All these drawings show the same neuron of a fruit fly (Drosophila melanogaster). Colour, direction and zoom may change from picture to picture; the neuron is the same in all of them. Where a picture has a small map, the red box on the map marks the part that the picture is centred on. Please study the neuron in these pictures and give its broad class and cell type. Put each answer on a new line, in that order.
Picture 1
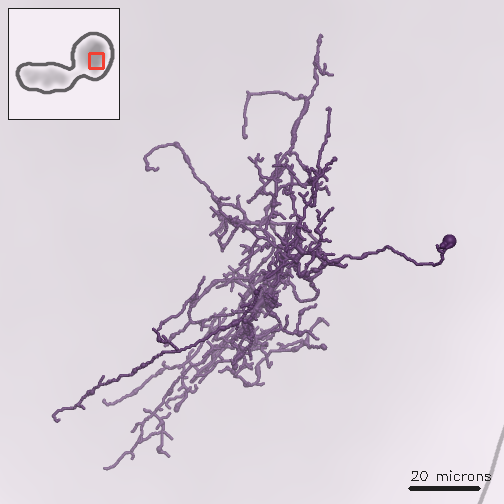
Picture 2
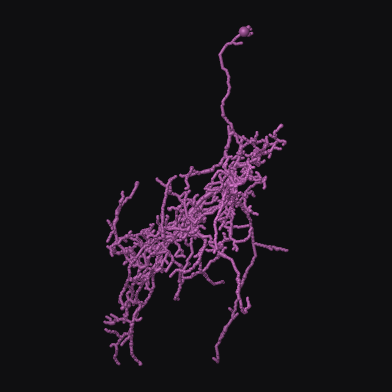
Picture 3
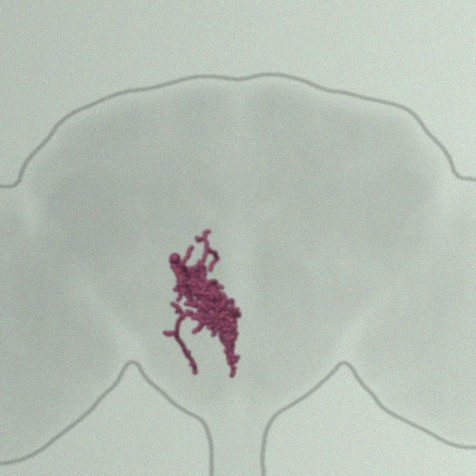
central-brain intrinsic neuron
GNG519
